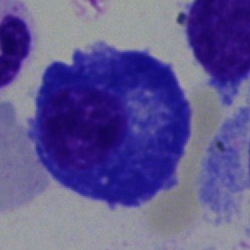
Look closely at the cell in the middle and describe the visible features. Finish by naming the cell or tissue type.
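To begin, the outline is roughly round, with small irregular bumps along its top edge. The cytoplasm is abundant, stains a deep blue and shows no distinct granules, though a paler, mottled zone lies just to the right of the nucleus. Last, the name: plasma cell.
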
